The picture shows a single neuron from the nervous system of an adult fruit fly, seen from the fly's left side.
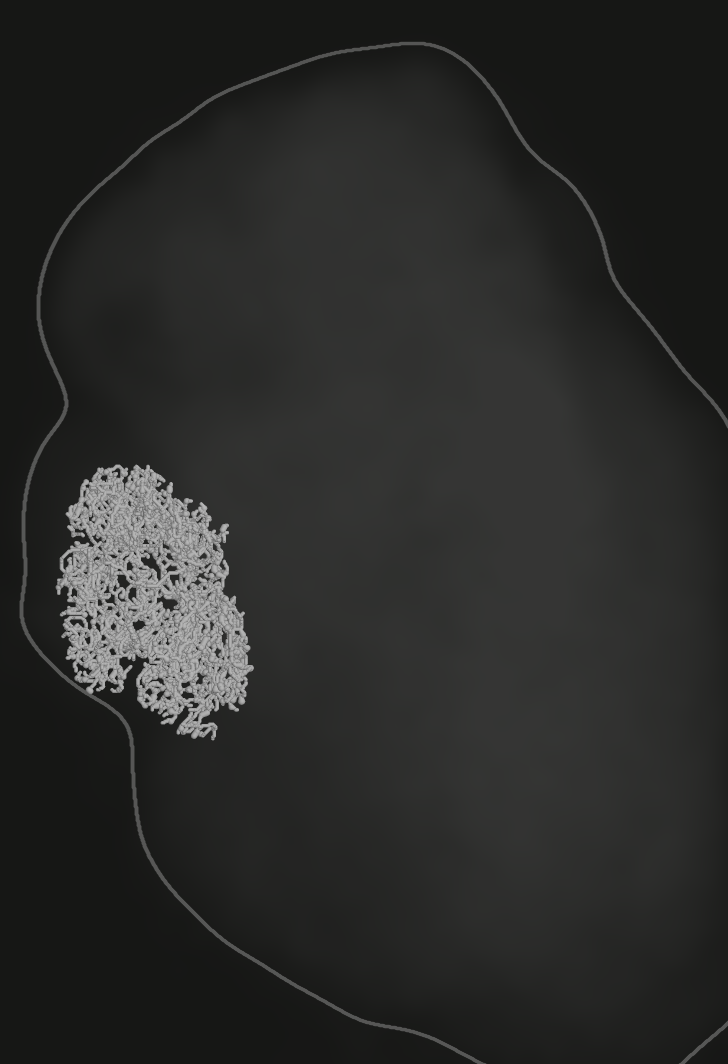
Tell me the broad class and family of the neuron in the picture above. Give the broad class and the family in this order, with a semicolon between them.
central-brain intrinsic neuron; hemilineage ALl1_dorsal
